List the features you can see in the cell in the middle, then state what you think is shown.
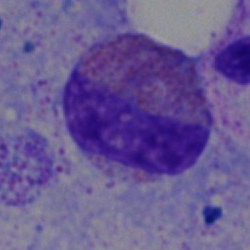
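Roughly round and smooth in outline, the cell has a nucleus that takes up more of it than the cytoplasm does. Where the nucleus faces the cytoplasm, its edge runs as a fairly straight line across the cell. The chromatin stains dark purple and is dotted with small paler spots. The cell is an eosinophil.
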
